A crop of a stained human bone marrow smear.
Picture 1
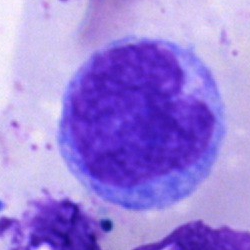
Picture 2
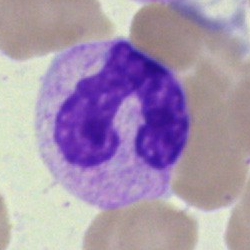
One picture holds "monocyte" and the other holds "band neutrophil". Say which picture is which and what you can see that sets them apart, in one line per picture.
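Picture 1: monocyte. The nucleus fills most of the cell.
Picture 2: band neutrophil. The cytoplasm is abundant and pale pinkish-lilac.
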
